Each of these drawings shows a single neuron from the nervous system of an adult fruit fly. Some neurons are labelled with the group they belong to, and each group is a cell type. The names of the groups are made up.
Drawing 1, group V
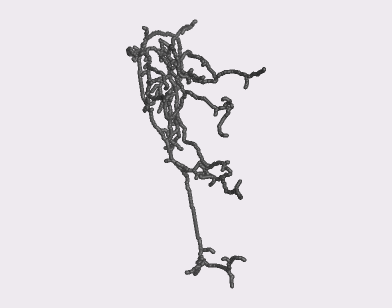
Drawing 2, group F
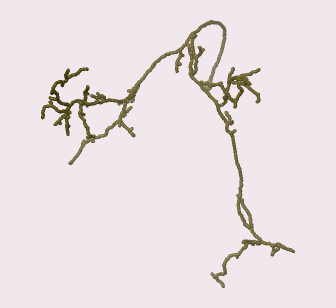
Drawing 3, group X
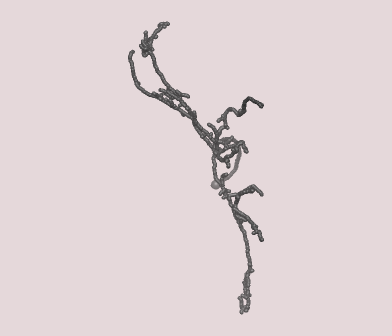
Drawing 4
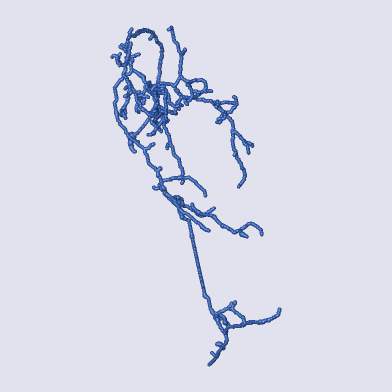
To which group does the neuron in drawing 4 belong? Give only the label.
group V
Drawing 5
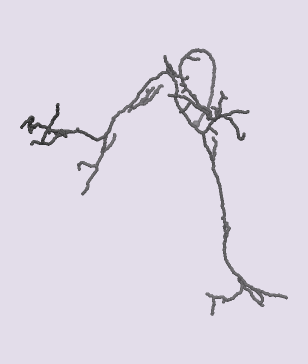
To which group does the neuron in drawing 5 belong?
group F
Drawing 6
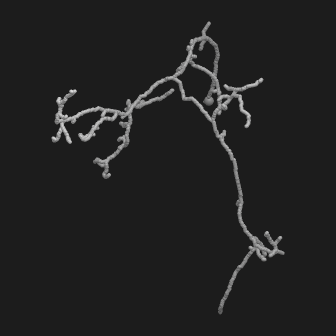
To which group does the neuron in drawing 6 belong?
group F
